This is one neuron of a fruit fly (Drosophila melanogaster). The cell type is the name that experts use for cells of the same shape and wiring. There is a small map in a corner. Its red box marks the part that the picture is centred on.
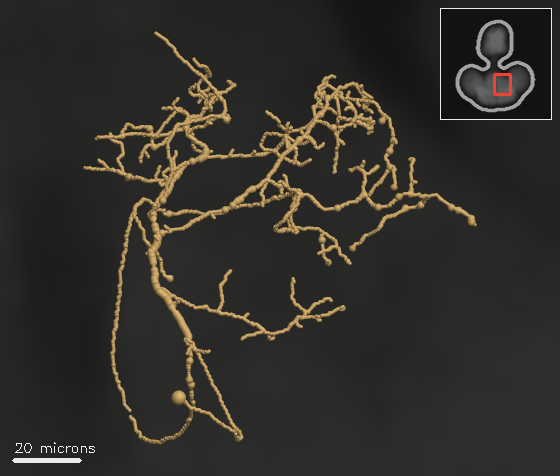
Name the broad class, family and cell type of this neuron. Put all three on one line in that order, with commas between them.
central-brain intrinsic neuron, hemilineage PSp2, CB2366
